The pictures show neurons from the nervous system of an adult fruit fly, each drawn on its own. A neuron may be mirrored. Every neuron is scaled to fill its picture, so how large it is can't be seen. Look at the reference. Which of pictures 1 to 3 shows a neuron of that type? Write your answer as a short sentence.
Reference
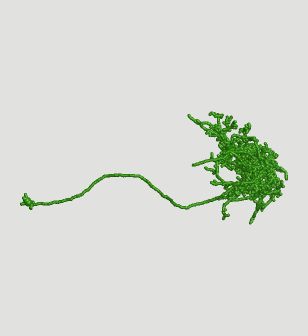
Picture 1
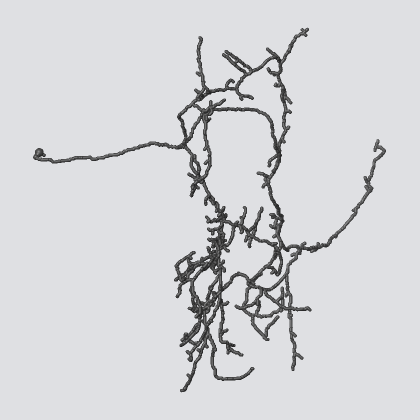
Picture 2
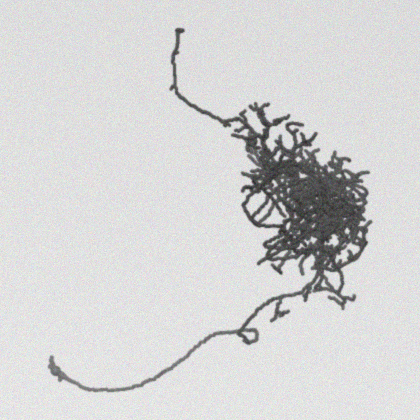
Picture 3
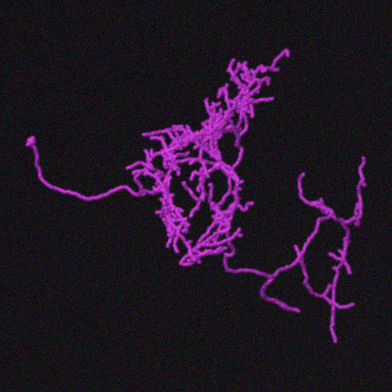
Picture 2 is of the same cell type.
